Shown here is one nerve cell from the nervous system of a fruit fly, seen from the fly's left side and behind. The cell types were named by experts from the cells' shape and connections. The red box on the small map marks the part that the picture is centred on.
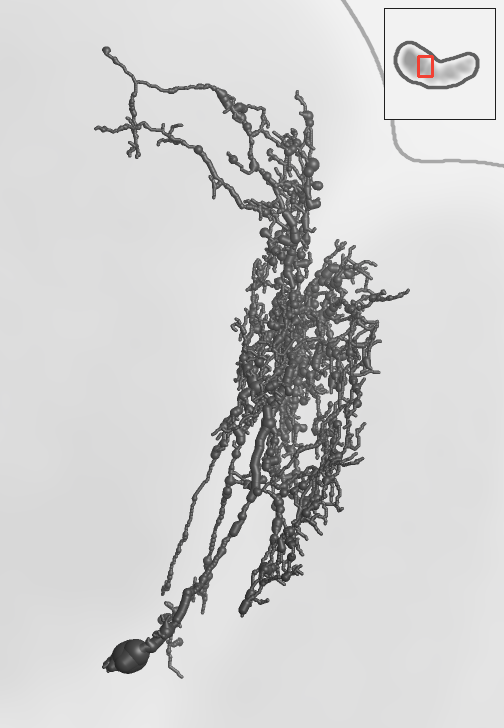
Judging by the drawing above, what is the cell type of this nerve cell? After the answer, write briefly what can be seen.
Its cell type is LoVP96. It is a visual centrifugal neuron. The cell body is at the lower left of the picture. The picture shows more than a hundred branch ends.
